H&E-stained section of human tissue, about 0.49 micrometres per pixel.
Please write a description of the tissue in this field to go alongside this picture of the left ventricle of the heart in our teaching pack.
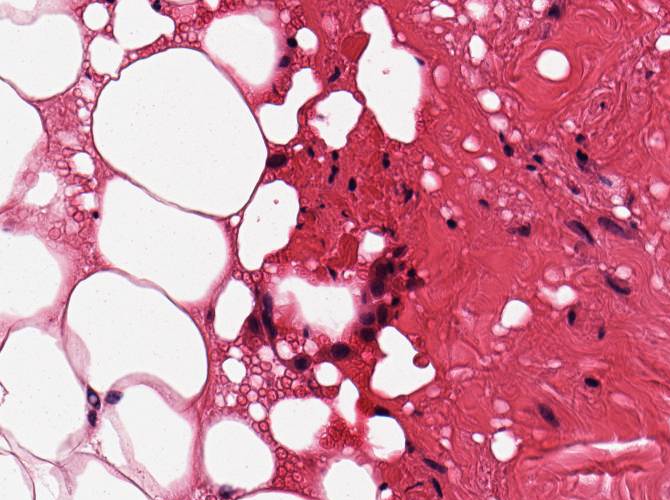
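On the left half you've got fat, and on the right half dense pink connective tissue. The fat cells are large, empty, rounded vacuoles bounded by thin membranes. Over in the collagen on the right there are scattered elongated, dark, spindle-shaped nuclei. And near the centre, right at the border between the fat and the collagen, sits a small cluster of dark nuclei.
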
